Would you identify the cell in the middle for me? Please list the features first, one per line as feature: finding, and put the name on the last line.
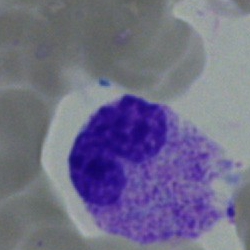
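Outline: roughly oval
Nucleus: toward the left side of the cell
Nucleolus: none can be seen
Cytoplasm: filled with numerous purple granules
Name: band neutrophil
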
